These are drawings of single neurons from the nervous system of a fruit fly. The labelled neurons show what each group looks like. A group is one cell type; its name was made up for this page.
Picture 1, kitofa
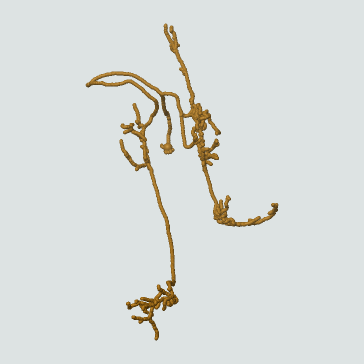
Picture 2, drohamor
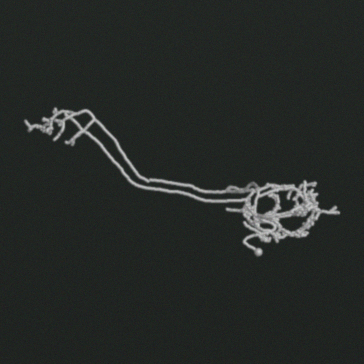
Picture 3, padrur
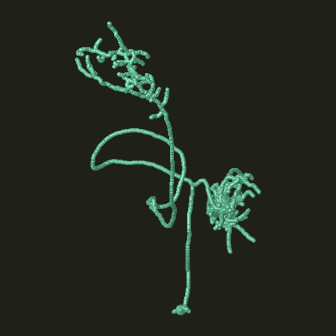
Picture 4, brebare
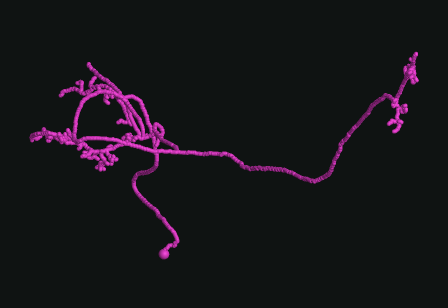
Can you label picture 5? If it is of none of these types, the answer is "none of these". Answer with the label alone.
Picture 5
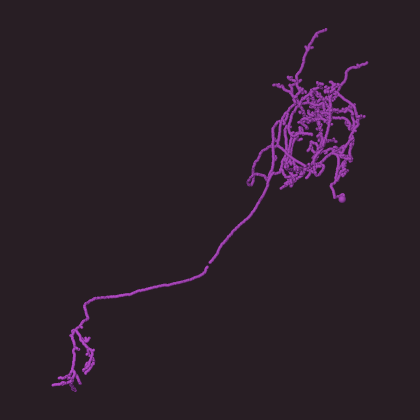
drohamor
